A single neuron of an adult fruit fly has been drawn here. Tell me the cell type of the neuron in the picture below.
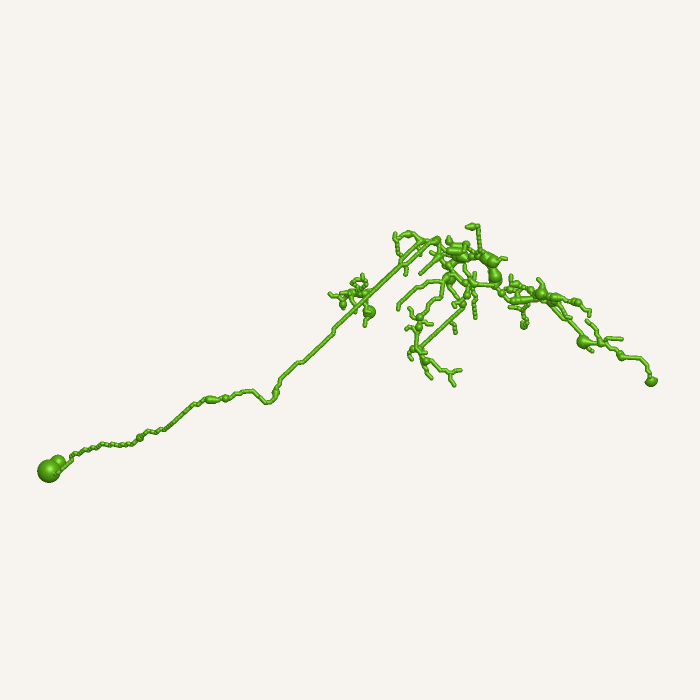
Mi17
